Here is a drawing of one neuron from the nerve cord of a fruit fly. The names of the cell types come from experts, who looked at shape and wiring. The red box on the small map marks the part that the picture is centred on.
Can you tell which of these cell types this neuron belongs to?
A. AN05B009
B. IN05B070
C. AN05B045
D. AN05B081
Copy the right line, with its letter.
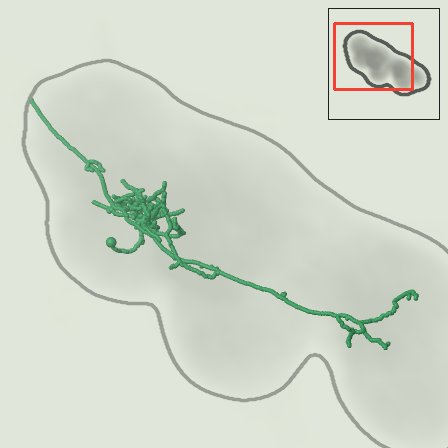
D. AN05B081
